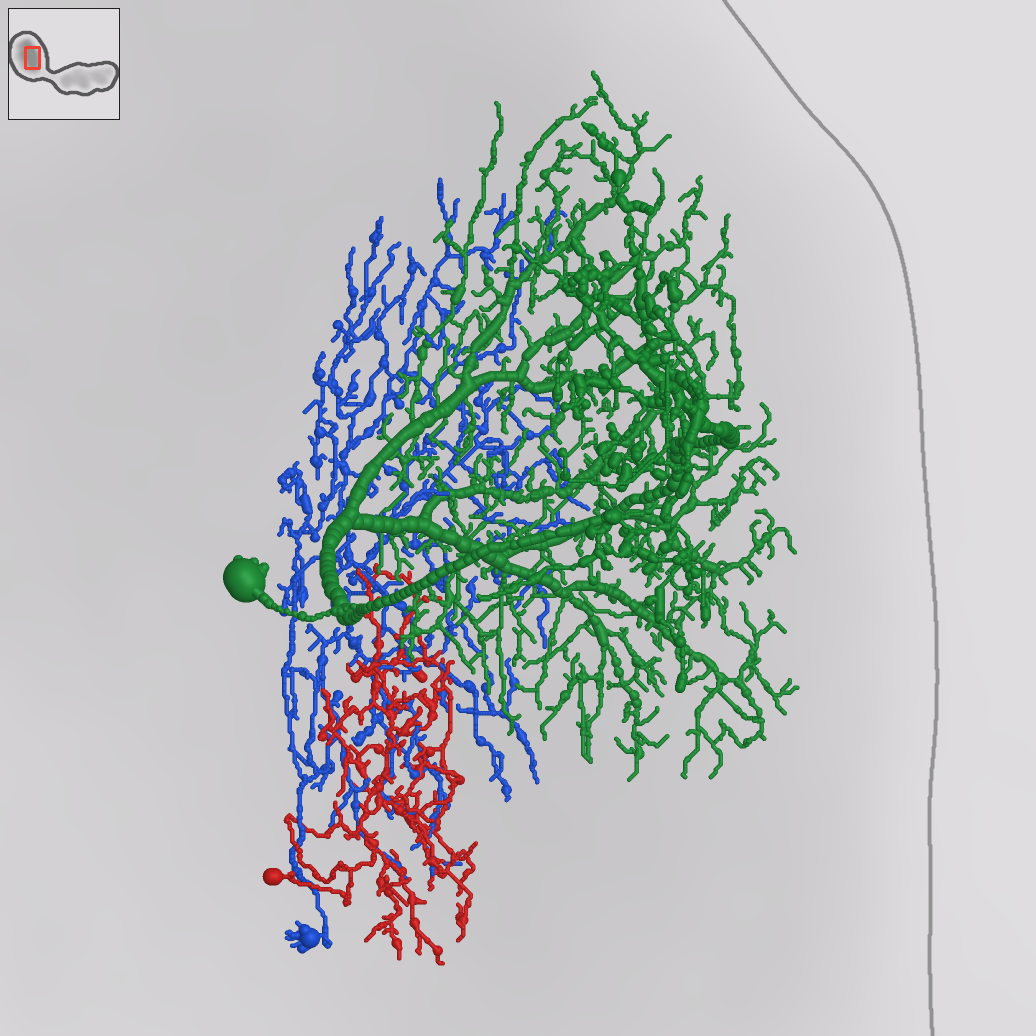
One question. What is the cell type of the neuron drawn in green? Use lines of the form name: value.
cell type: MeVP57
